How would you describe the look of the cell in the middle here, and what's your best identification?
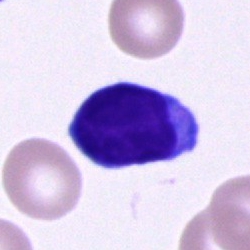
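Seen here is an oval cell, wider from left to right than from top to bottom. Its nucleus fills most of the cell. The cytoplasm contains no visible granules, and the surface is smooth, without projections. The cell is a lymphocyte.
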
